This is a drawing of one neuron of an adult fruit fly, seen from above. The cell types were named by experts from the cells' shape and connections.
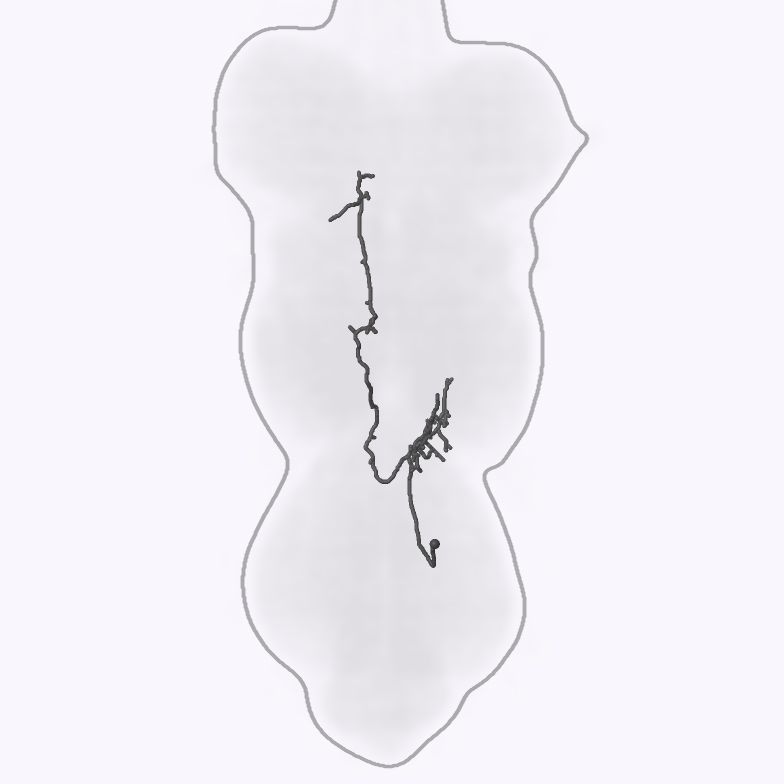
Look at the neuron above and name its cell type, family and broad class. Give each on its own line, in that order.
IN07B100
hemilineage 07B
nerve-cord intrinsic neuron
